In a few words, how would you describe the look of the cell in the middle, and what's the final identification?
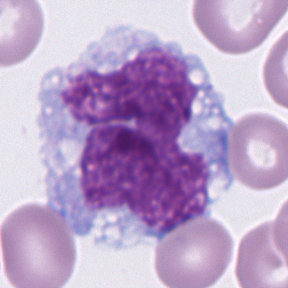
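Look first at the nucleus: it is folded, with a pale cleft running roughly horizontally across it. Around it, pale greyish-blue cytoplasm forms a broad rim. In that cytoplasm you can find many small clear vacuoles, and it is not filled with large coloured granules. This is a monocyte.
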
